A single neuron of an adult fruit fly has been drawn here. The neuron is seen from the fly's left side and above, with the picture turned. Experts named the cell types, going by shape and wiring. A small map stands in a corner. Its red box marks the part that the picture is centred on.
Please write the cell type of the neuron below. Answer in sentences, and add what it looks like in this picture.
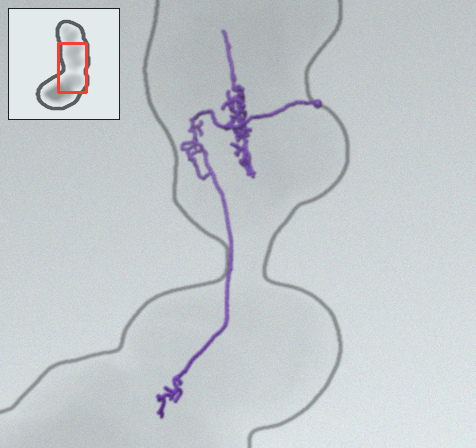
The cell type is AN06A080. Its broad class is ascending neuron. In this view it is taller than it is wide.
